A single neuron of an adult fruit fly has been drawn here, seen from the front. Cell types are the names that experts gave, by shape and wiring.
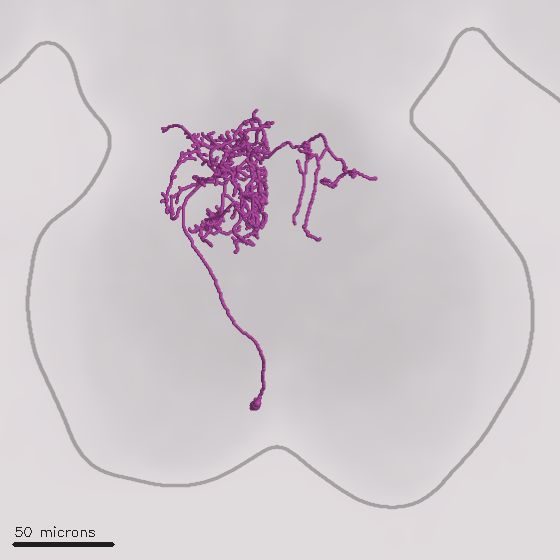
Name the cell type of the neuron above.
IN06A045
